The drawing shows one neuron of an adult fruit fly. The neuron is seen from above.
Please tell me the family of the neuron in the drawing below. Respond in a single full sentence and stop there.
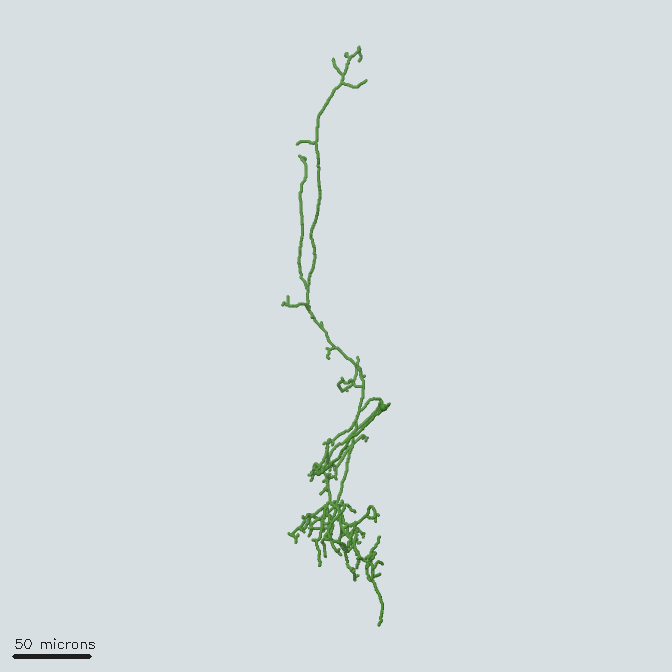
It is hemilineage 17A which is the family of the neuron.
